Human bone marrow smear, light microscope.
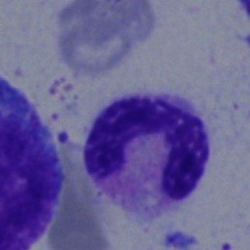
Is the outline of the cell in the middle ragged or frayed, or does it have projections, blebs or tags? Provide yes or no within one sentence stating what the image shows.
No, there are no projections, blebs or tags; the cell's outline is smooth.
